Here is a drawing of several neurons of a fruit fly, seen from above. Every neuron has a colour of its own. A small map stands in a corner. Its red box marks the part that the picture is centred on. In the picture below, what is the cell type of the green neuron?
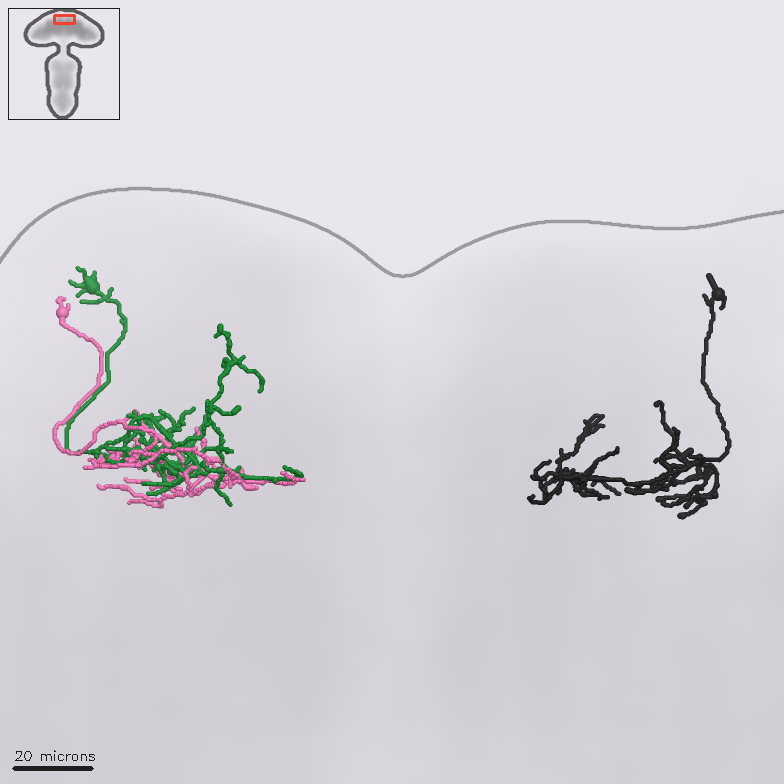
CB1545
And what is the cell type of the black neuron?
v2LN49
